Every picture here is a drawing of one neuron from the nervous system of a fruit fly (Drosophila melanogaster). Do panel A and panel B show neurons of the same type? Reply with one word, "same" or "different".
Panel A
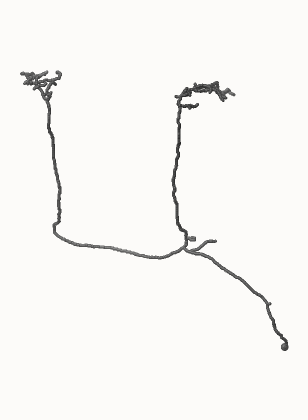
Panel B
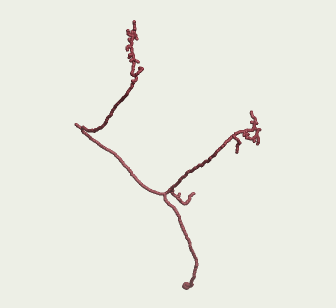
same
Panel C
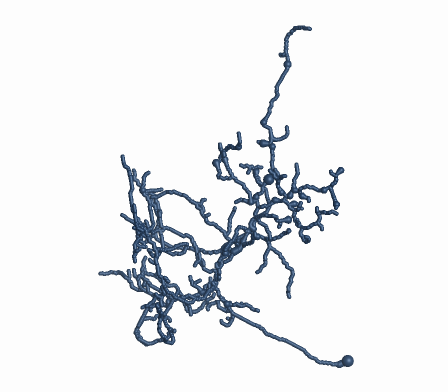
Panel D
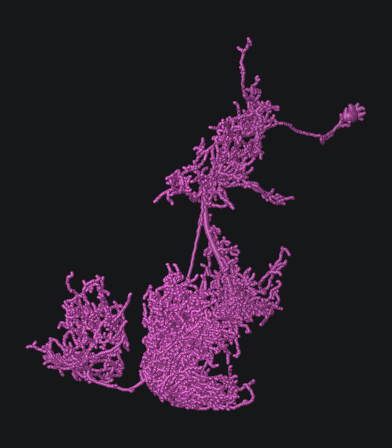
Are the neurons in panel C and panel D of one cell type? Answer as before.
different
